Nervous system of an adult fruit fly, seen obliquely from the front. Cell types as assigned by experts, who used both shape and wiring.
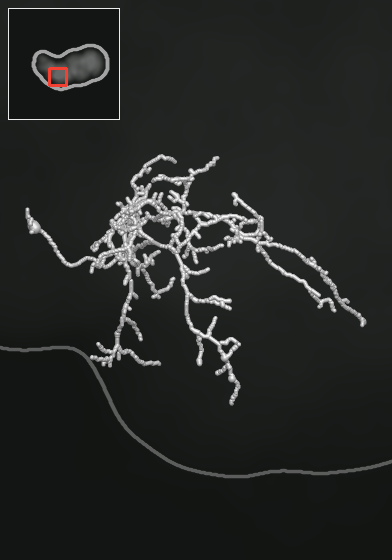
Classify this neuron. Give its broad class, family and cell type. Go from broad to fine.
nerve-cord intrinsic neuron; hemilineage 03A; IN03A065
